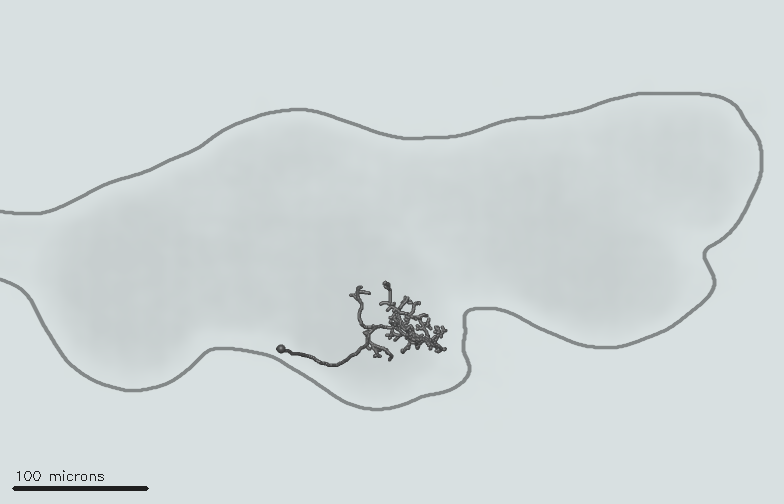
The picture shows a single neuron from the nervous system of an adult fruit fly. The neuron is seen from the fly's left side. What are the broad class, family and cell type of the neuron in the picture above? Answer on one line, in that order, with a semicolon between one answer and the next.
nerve-cord intrinsic neuron; hemilineage 13B; IN13B084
